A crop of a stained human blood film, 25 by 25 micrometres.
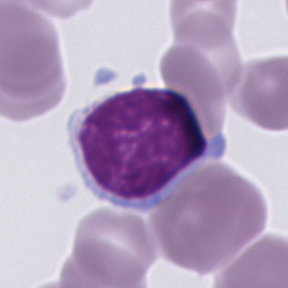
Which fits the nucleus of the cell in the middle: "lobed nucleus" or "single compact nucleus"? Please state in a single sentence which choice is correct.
The nucleus of this cell is one compact round, oval or kidney-shaped mass.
